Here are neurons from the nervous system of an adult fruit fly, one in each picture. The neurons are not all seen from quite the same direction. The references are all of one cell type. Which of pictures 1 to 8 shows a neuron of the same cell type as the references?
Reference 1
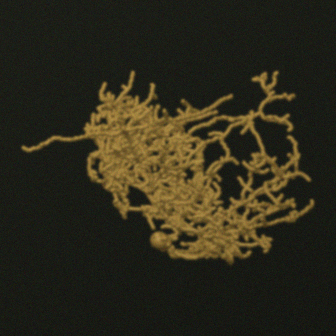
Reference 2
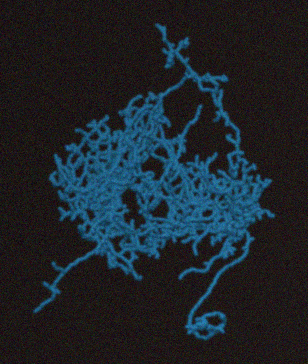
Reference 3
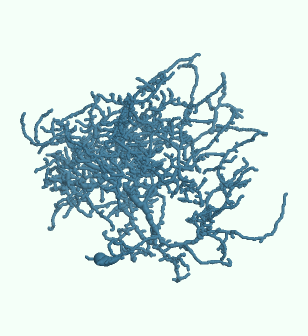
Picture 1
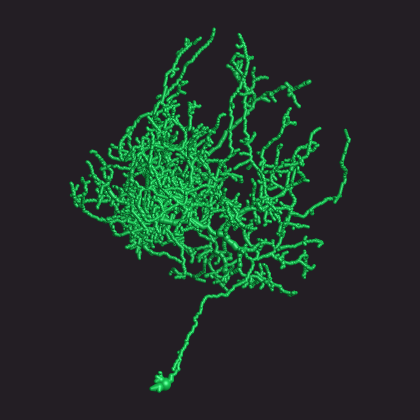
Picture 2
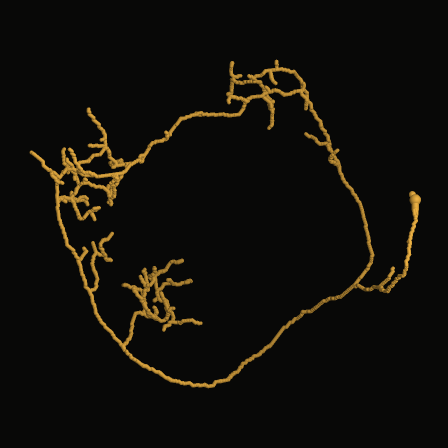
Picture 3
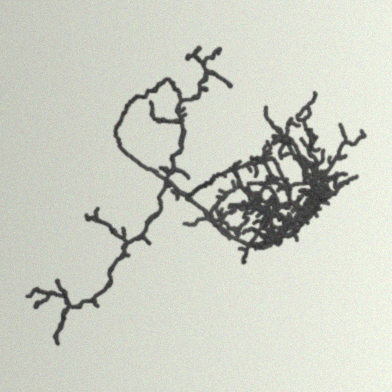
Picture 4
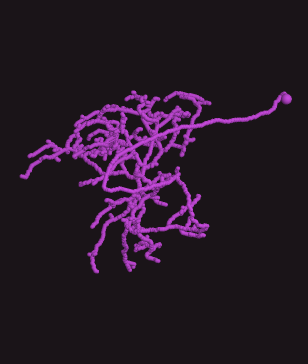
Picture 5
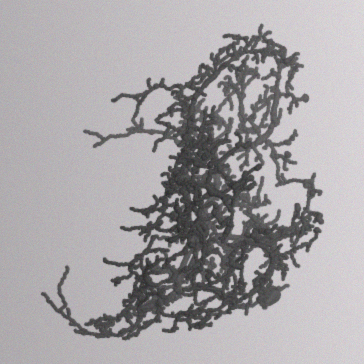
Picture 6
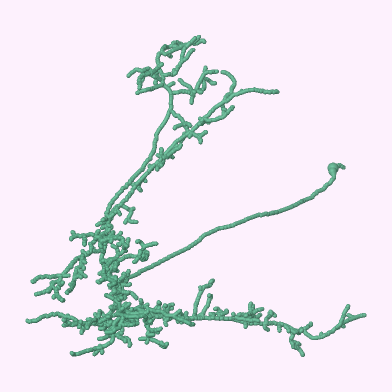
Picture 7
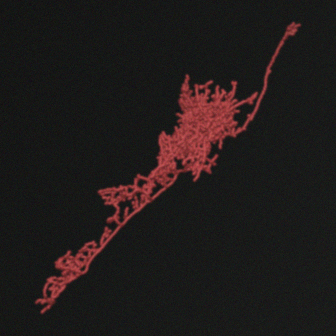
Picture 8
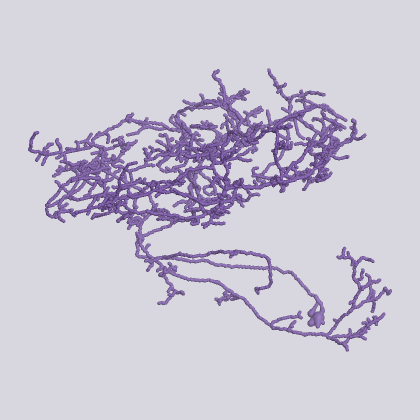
Picture 1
